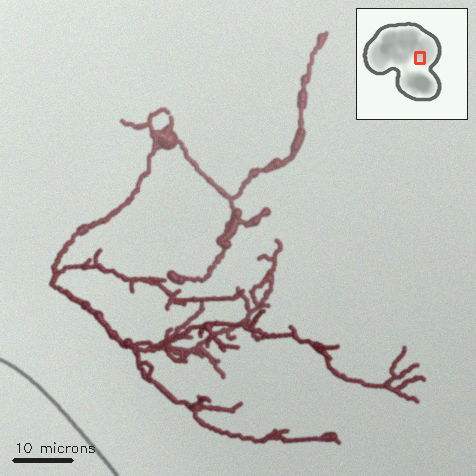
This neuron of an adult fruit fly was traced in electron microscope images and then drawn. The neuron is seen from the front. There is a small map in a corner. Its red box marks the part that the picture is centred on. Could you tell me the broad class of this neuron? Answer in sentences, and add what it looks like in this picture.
It is an optic-lobe intrinsic neuron. From top to bottom in the picture it spans about 70 microns. The picture shows dozens of branch ends.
